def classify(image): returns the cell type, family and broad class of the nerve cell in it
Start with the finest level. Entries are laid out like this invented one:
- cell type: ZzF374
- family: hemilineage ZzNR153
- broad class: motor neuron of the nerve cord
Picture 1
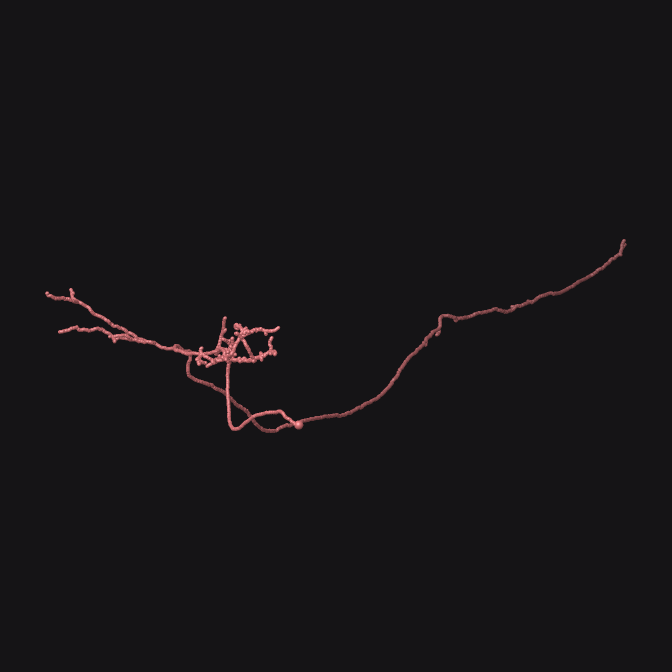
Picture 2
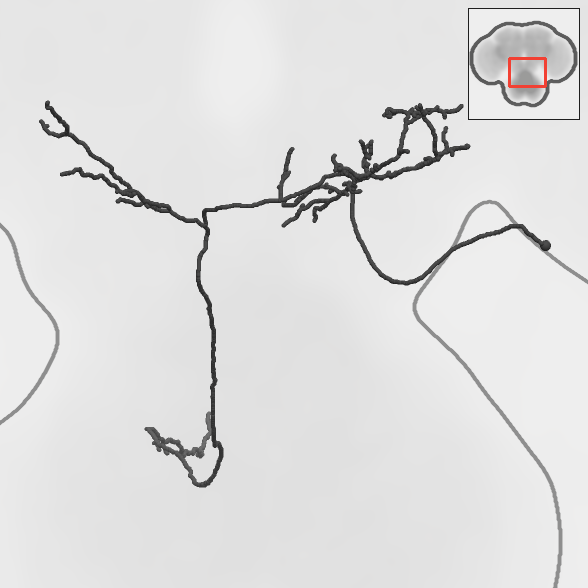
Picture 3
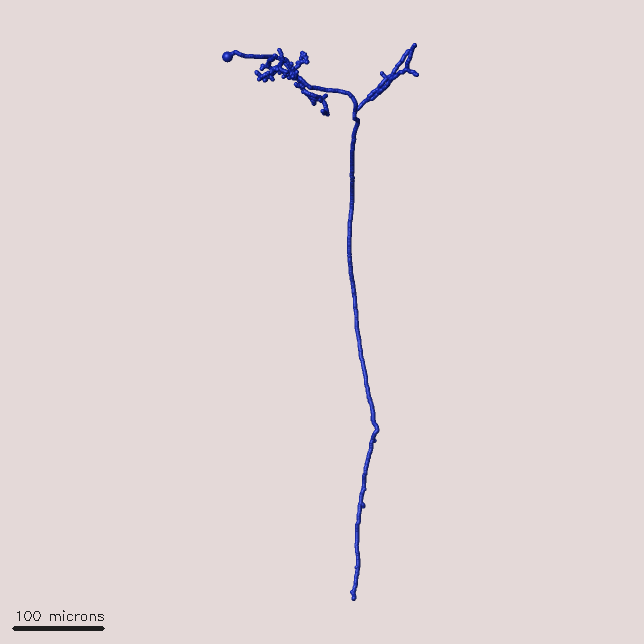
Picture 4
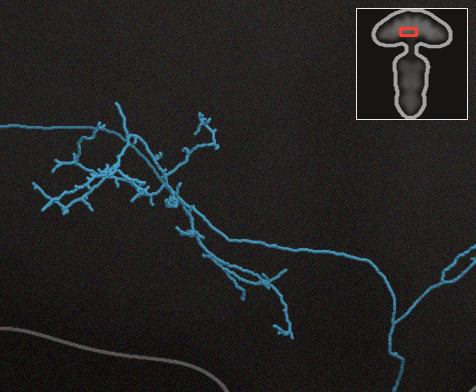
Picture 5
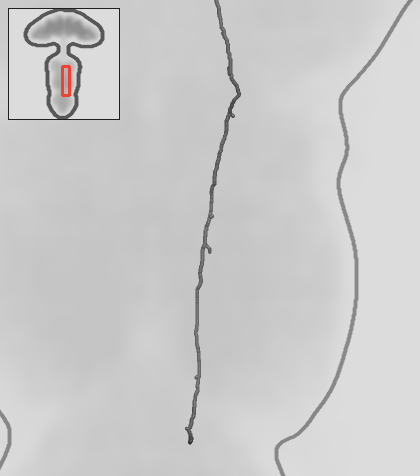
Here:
- cell type: DNge089
- family: hemilineage LB7
- broad class: descending neuron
